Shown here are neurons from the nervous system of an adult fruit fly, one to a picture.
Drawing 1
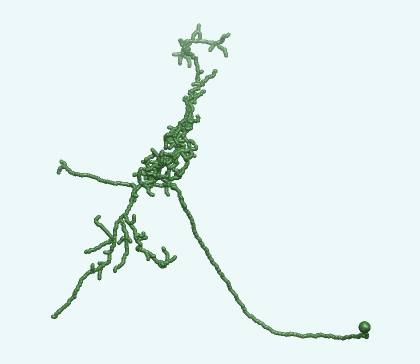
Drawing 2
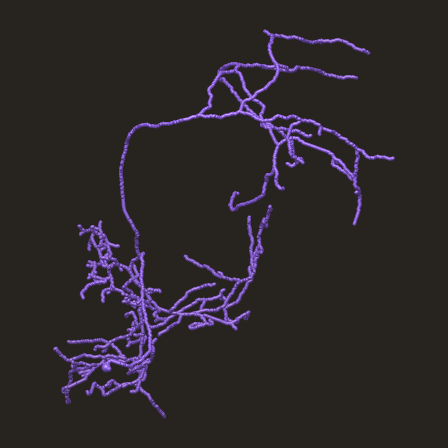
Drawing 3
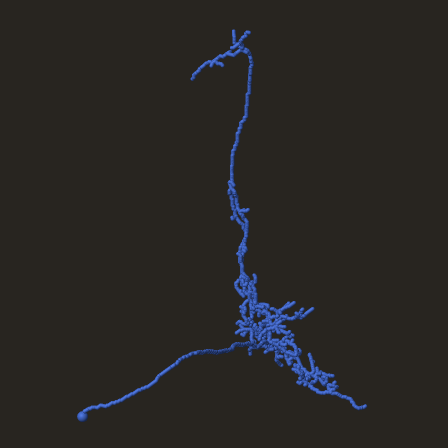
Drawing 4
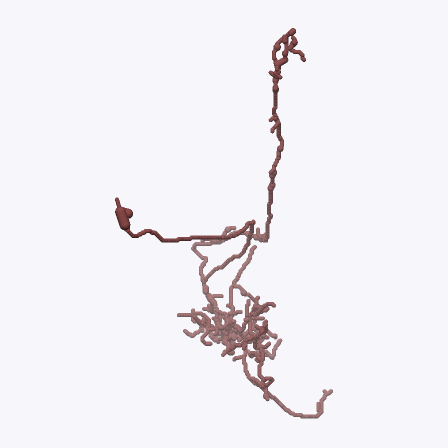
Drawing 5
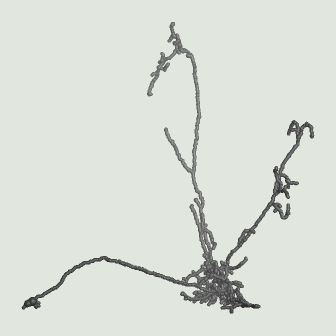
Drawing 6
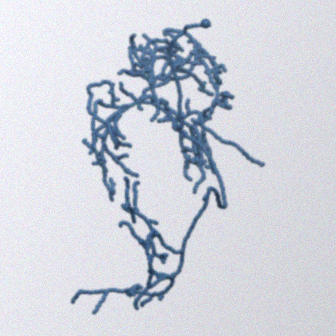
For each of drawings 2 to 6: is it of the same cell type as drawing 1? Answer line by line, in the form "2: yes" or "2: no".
2: no
3: yes
4: no
5: yes
6: no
